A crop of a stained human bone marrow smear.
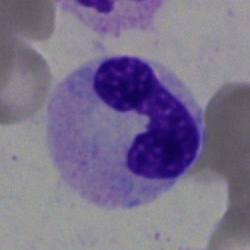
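Band neutrophil (central cell). The outline is round and smooth. The nucleus sits toward the upper right of the cell and is curved like a kidney, with its indentation facing left. Its chromatin is dark purple and condensed, with small paler spots.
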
